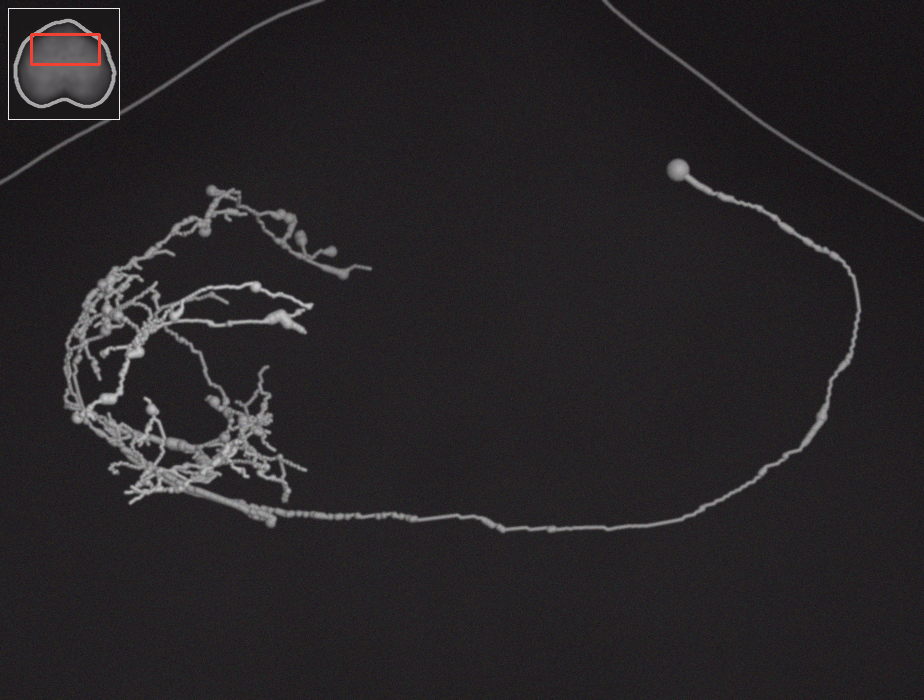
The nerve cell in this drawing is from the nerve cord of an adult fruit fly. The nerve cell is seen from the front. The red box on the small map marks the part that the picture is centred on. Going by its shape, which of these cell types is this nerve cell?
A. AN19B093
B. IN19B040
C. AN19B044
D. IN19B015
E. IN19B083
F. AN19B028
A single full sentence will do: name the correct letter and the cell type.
The cell type matching the nerve cell is IN19B083, which option E provides.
